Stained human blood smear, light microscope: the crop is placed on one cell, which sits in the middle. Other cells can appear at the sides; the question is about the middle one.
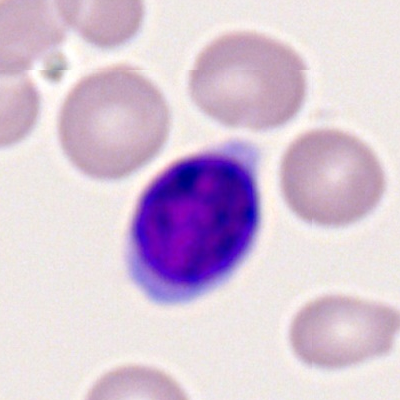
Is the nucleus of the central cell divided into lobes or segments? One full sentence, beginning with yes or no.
No, the nucleus of the cell is a single undivided, compact round, oval or kidney-shaped mass.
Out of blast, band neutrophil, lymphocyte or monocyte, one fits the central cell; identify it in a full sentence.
In the middle of this smear crop, the cell is a lymphocyte.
